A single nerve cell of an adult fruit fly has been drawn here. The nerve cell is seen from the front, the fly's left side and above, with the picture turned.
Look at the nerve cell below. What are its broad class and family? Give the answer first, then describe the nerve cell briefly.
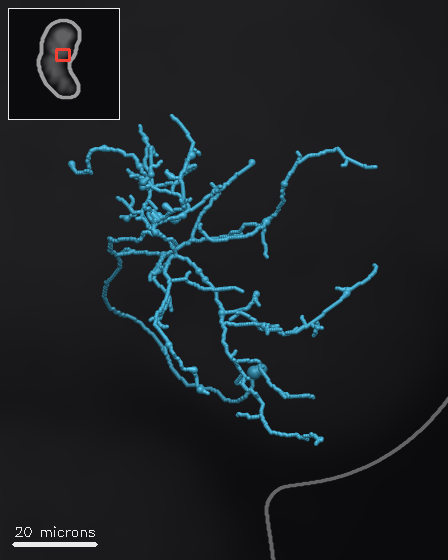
It is a central-brain intrinsic neuron. Its family is hemilineage VLPp&l1_anterior. By the scale bar it is about 80 microns tall in this view. The picture shows dozens of branch ends.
